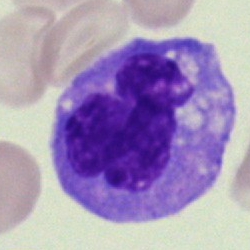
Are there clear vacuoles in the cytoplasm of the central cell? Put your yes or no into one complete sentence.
Yes, within its cytoplasm, one or more clear vacuoles are present.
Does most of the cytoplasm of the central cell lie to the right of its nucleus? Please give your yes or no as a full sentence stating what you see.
Yes, it is to the right of the nucleus that most cytoplasm lies.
